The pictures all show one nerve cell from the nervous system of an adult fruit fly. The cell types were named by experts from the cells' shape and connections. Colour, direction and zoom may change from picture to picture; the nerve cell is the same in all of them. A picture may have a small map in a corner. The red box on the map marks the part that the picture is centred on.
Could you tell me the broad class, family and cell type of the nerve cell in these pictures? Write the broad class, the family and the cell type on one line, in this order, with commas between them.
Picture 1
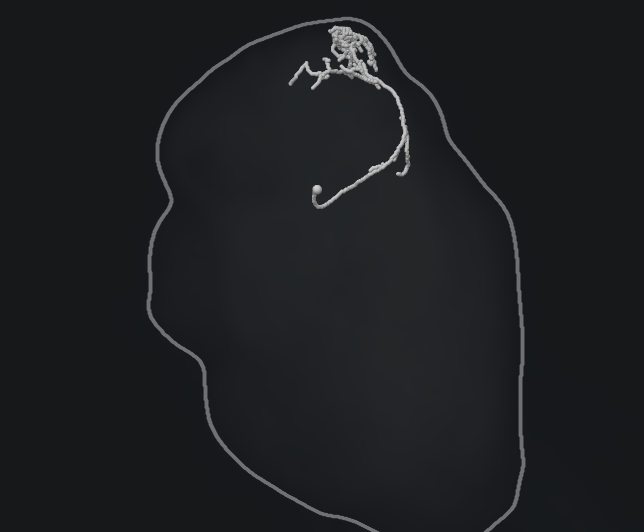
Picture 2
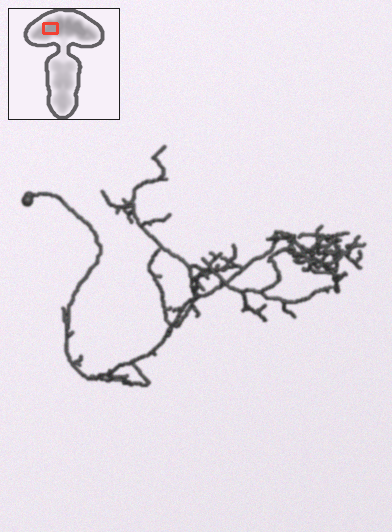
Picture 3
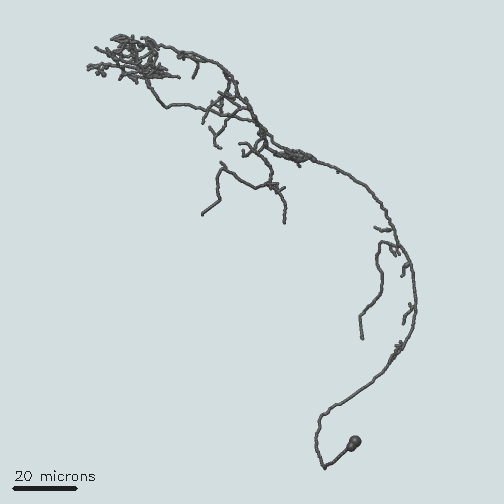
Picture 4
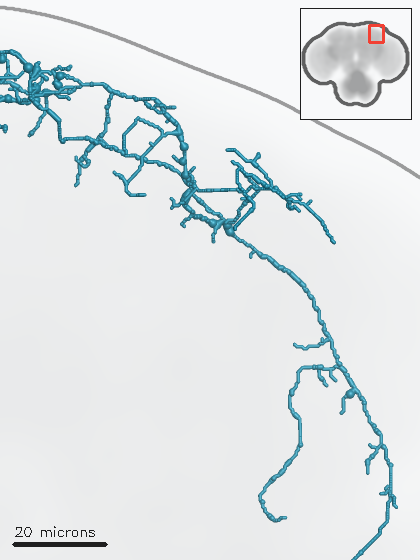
central-brain intrinsic neuron, hemilineage LHa3, CB4087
